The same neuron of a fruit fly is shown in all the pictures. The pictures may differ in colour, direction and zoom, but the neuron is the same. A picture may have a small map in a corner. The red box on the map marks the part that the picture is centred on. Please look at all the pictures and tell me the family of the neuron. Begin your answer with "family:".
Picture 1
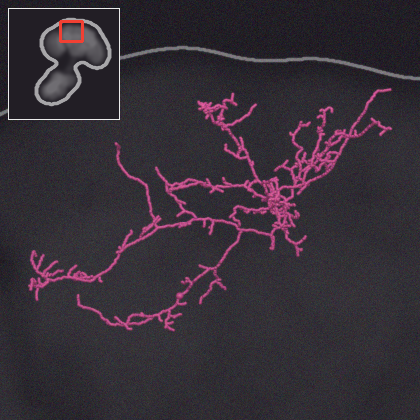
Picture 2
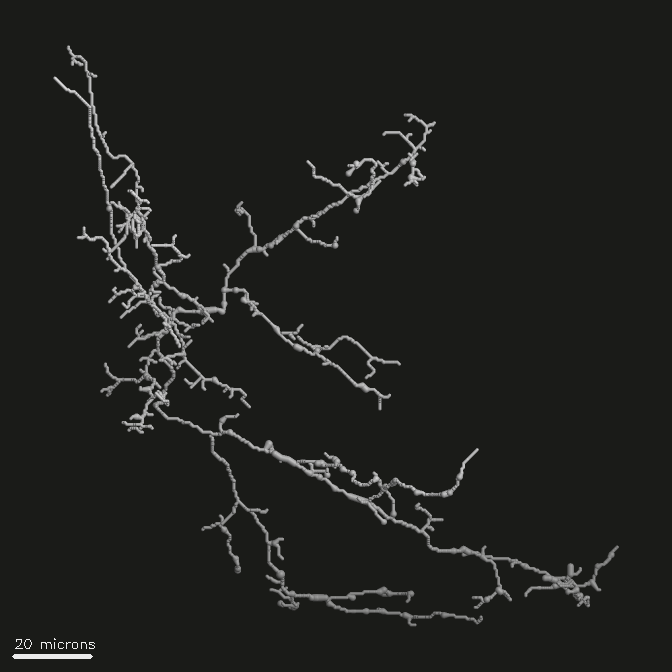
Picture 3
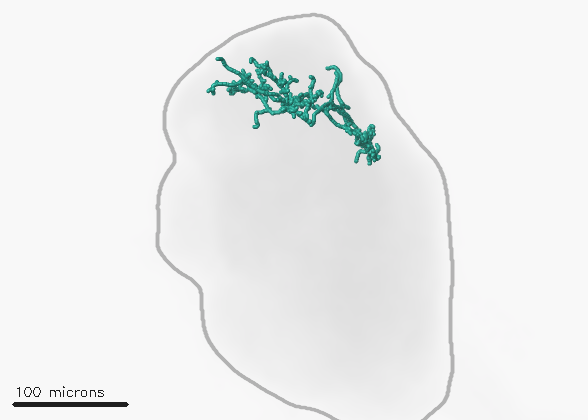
family: hemilineage SMPad2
